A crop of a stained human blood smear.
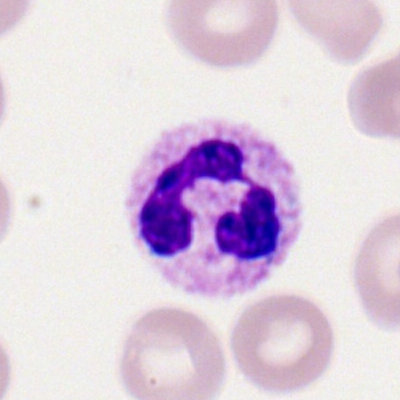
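Segmented neutrophil, middle of stained smear. Nucleus: several joined lobes forming an arc open toward the bottom of the cell. Cytoplasm abundant, pale pink, filled with fine lilac-pink granules.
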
